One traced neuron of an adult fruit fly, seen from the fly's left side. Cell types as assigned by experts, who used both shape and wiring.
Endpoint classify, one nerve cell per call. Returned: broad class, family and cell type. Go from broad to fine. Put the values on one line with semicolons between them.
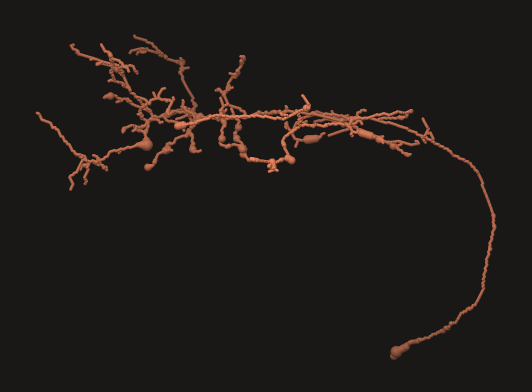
nerve-cord intrinsic neuron; hemilineage 05B; IN05B089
